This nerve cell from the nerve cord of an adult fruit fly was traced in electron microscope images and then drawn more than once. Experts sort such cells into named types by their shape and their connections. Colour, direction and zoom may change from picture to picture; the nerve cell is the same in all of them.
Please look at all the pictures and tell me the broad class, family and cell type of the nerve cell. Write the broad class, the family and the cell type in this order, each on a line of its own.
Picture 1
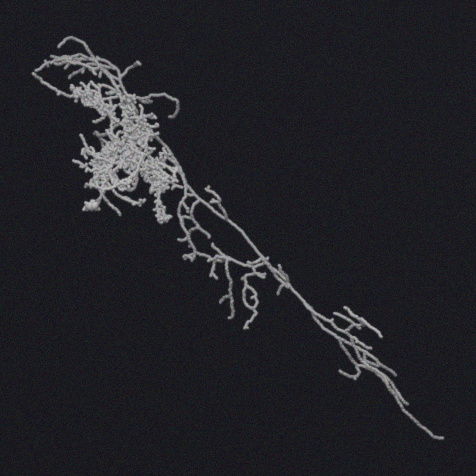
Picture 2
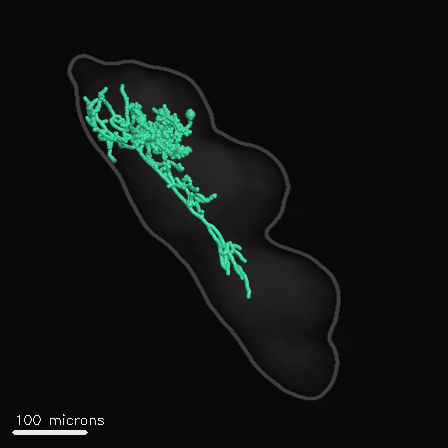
nerve-cord intrinsic neuron
hemilineage 06B
IN06B018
